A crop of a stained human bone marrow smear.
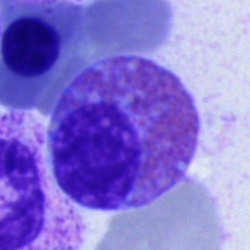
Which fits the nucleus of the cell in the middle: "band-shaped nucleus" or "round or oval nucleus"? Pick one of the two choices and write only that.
Round or oval nucleus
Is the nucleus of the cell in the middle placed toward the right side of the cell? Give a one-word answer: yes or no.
No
